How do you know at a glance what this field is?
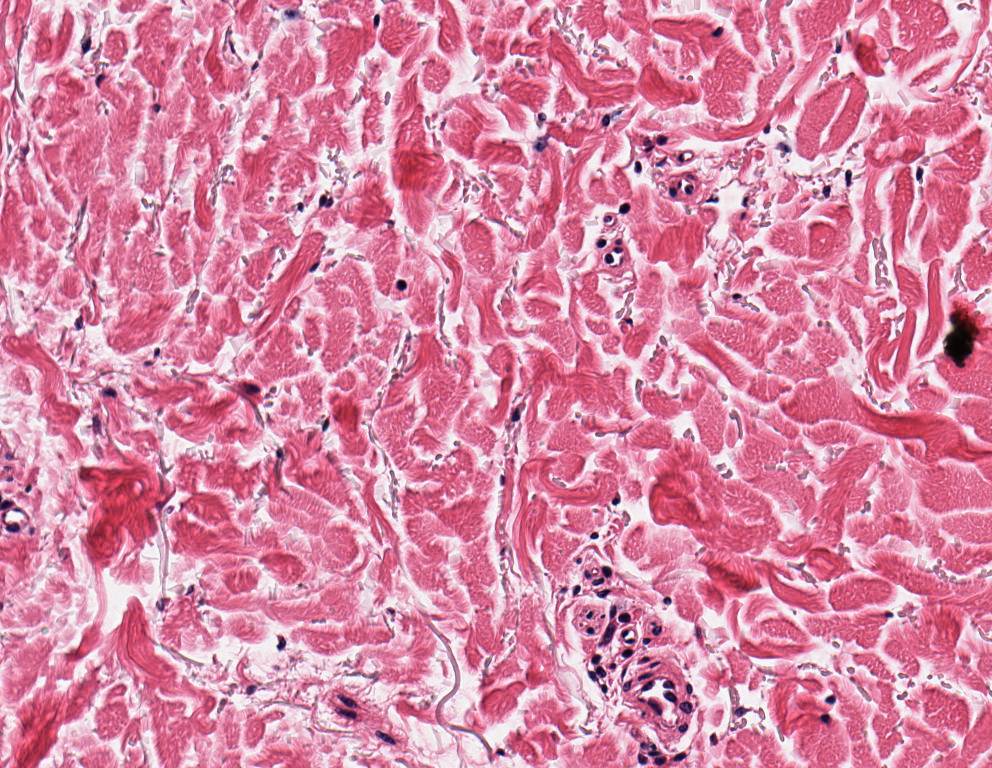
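This field is mainly dermis. See how the pink fibres, cut across, obliquely and lengthwise, weave together throughout.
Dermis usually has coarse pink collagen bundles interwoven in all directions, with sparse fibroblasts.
Here the nuclei are likewise few, small and dark, thinly scattered.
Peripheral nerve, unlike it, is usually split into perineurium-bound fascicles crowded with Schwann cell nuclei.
There is no epithelium, and no fat cells, anywhere in the field.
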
